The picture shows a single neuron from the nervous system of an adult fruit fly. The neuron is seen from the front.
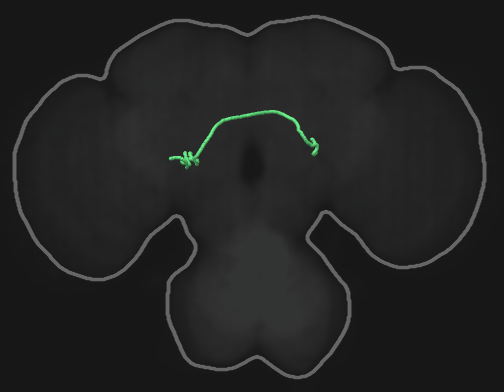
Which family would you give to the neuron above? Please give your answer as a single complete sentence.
When grouped by family, this neuron is class olfactory.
